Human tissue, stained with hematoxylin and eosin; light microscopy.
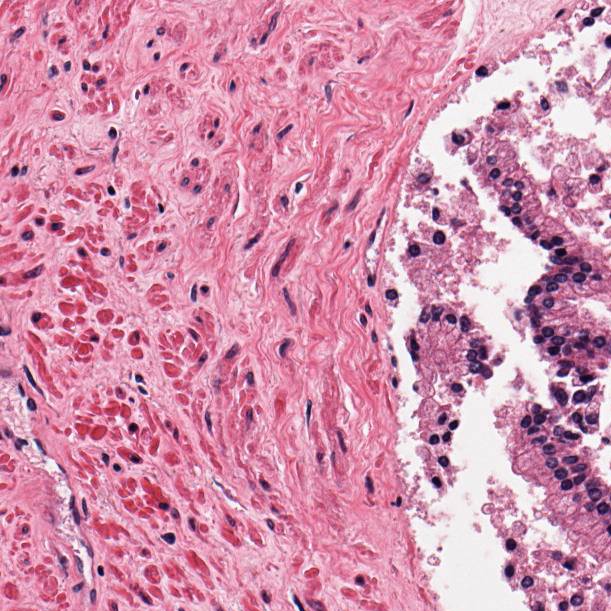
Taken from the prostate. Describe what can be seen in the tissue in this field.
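Dense pink fibrous and muscular tissue fills the left two-thirds, while folded epithelium with open space occupies the right third. On the left, smooth muscle bundles are cut across, giving rounded deep pink profiles. Through the centre, fibres with elongated nuclei run roughly top to bottom. Columnar cells with round, dark nuclei line the folds on the right.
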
